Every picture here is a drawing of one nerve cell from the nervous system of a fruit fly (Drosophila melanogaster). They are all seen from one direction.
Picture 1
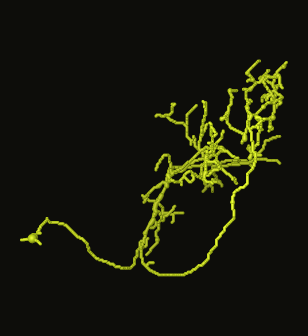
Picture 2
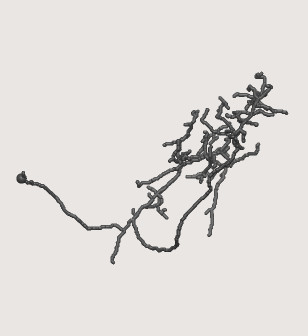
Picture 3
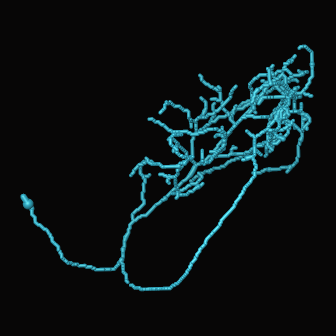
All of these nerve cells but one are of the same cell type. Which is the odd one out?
Picture 3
